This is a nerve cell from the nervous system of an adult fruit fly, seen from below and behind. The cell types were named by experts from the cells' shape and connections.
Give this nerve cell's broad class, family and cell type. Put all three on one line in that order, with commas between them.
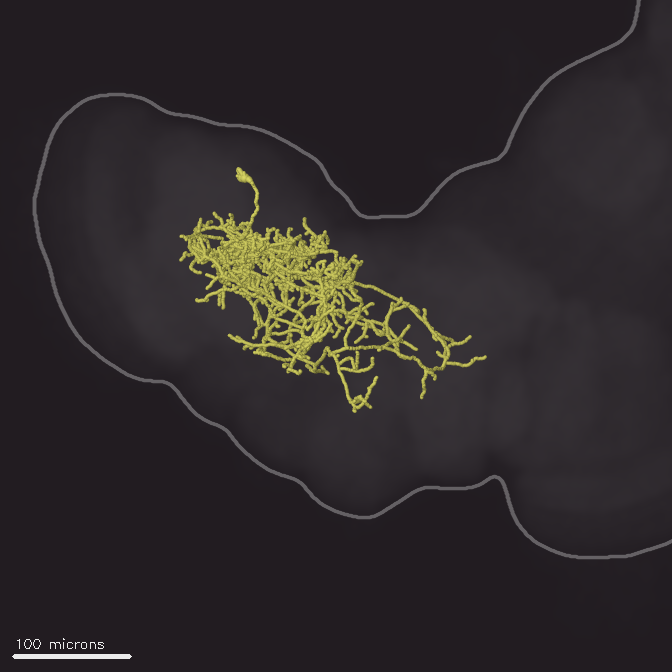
central-brain intrinsic neuron, hemilineage DL1_ventral, SMP709m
